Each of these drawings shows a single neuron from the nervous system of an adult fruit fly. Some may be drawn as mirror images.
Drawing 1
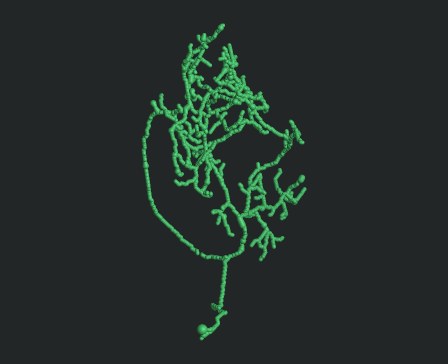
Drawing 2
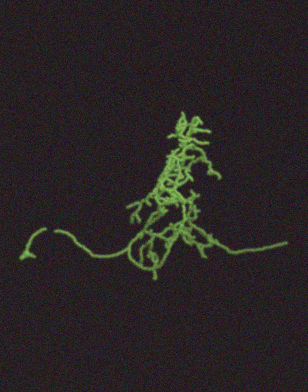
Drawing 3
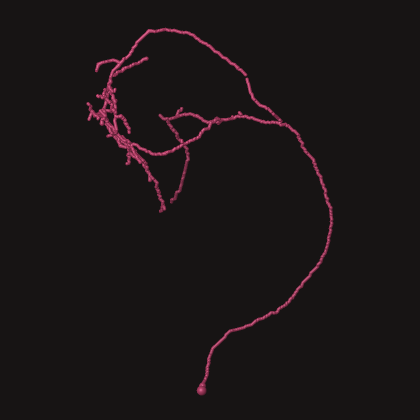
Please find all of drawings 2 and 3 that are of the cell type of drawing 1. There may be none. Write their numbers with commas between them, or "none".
2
